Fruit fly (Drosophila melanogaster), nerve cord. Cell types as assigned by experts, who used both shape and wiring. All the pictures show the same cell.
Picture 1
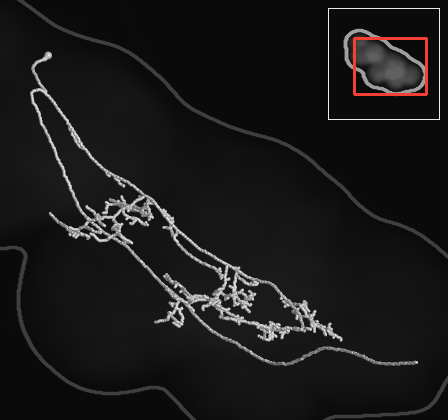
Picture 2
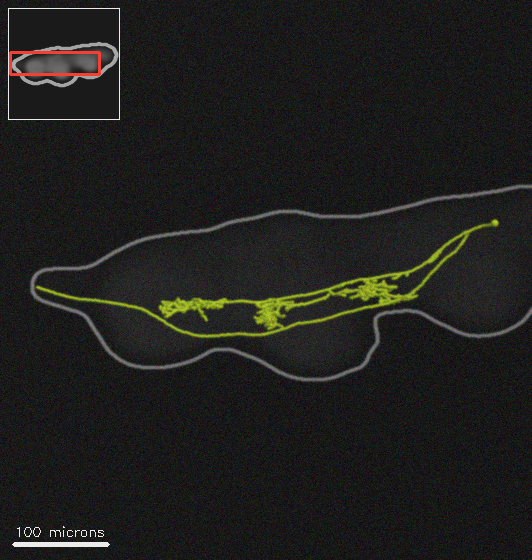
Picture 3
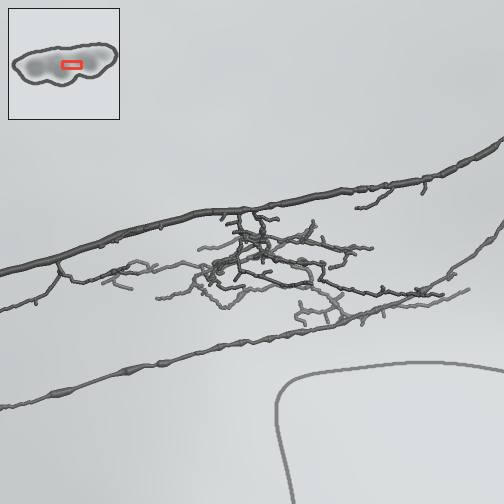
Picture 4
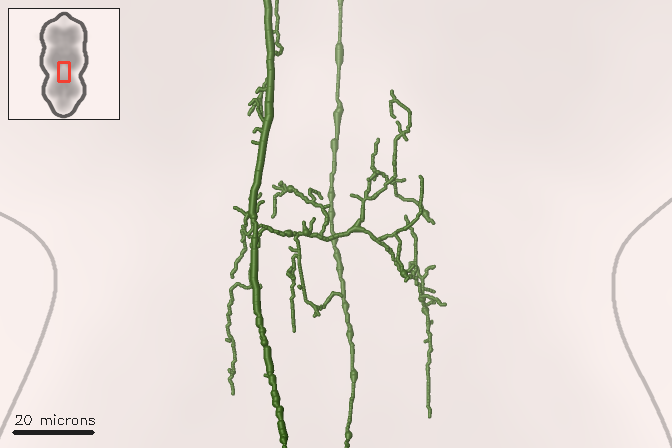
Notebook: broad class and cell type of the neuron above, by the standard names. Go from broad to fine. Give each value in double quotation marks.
"ascending neuron", "ANXXX098"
